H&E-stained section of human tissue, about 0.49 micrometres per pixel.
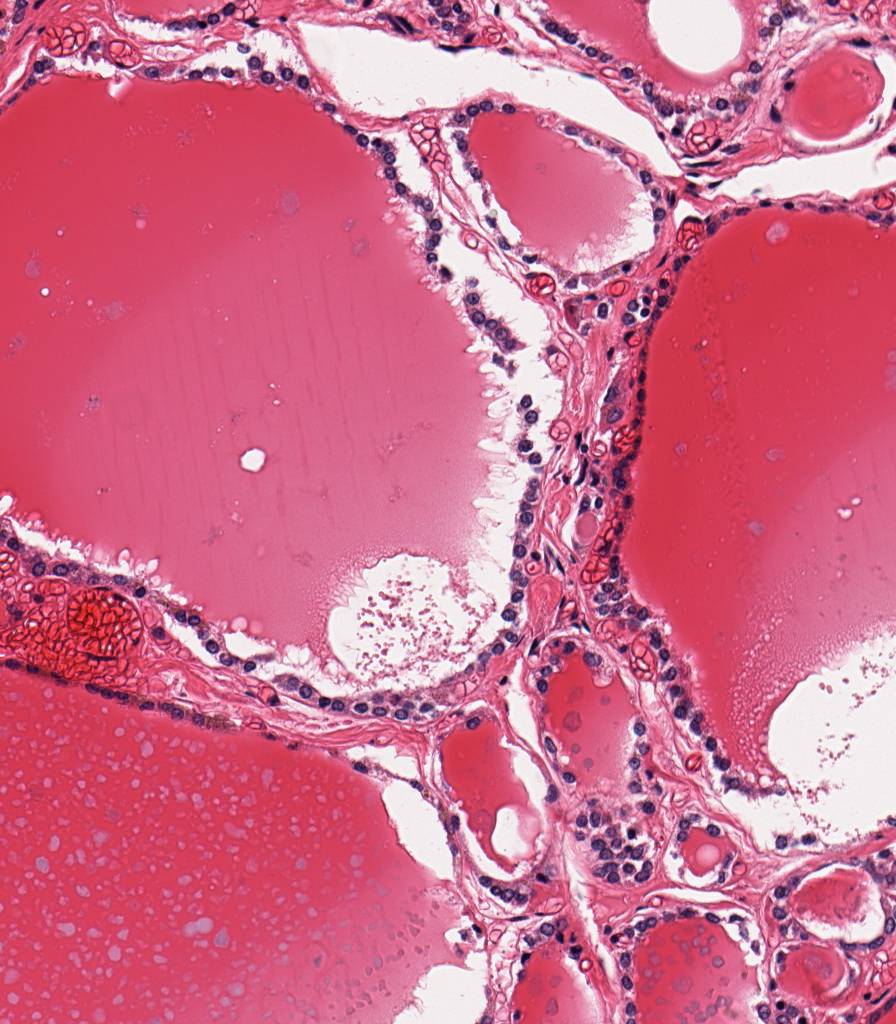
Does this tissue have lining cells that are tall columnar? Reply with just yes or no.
No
